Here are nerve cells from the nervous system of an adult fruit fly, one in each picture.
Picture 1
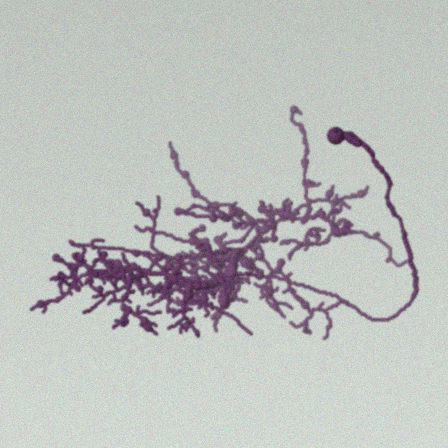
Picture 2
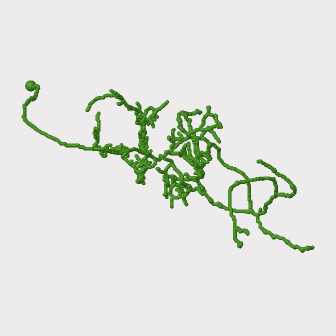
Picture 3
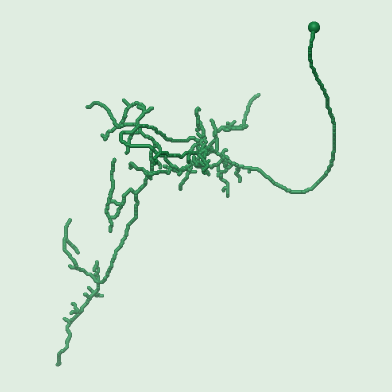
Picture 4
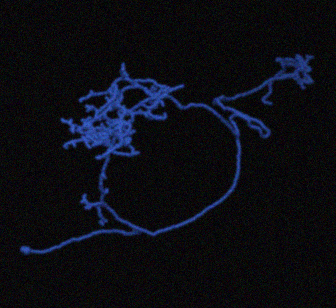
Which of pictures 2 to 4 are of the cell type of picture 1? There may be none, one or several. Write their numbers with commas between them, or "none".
none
